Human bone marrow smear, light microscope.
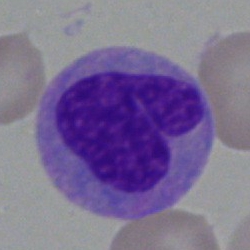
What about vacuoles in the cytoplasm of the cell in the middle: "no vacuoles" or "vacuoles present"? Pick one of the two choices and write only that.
No vacuoles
